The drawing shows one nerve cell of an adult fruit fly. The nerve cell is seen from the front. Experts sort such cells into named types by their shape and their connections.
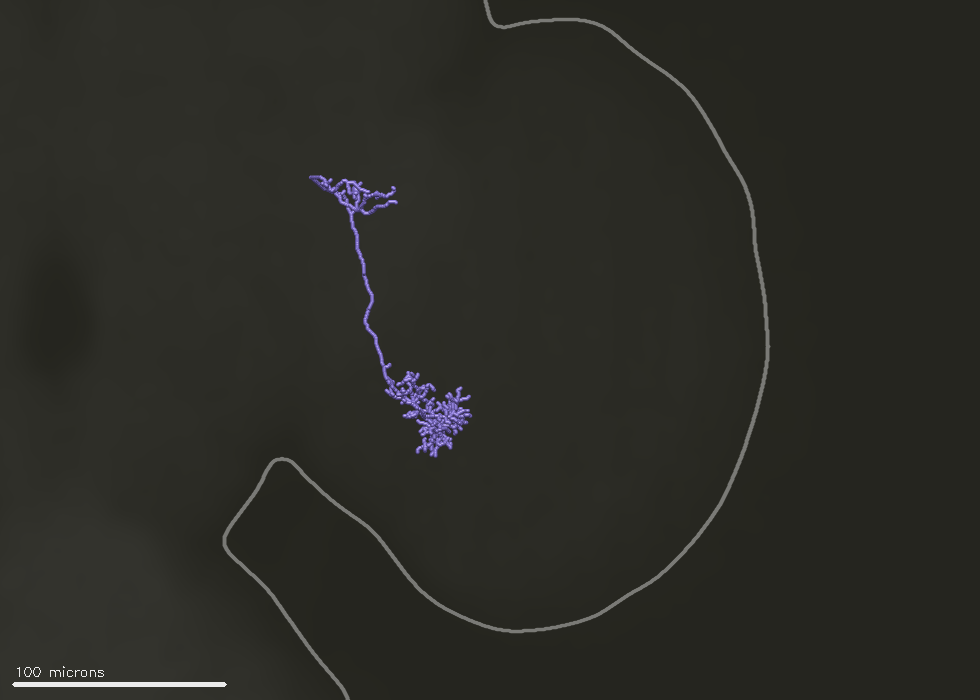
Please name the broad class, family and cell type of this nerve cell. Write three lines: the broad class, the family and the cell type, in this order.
visual projection neuron
hemilineage VPNp3
LC21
